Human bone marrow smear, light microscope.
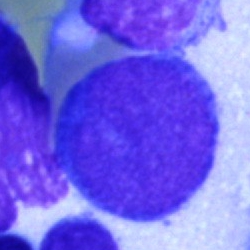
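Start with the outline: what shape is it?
Round and smooth.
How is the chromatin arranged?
Fine and evenly spread, without coarse clumps.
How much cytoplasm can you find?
Very little, at most a thin deep-blue rim at the edge, and no vacuoles are visible.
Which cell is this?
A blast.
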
